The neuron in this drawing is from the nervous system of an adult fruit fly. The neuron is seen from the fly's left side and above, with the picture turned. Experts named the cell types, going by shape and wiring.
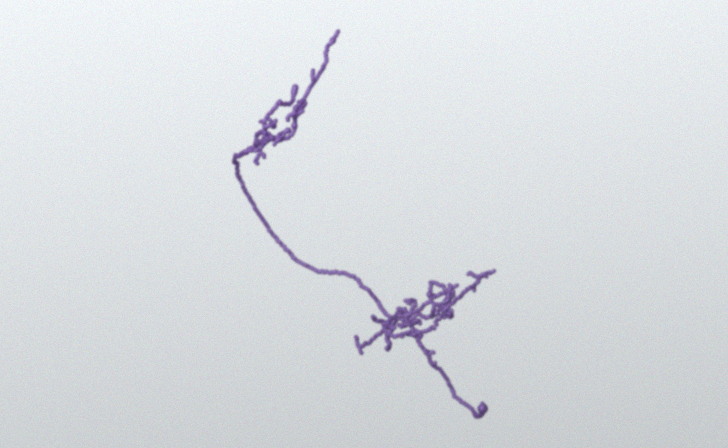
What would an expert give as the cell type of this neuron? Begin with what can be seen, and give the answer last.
In this view it is taller than it is wide. Its broad class is optic-lobe intrinsic neuron. The cell type is Tm35.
